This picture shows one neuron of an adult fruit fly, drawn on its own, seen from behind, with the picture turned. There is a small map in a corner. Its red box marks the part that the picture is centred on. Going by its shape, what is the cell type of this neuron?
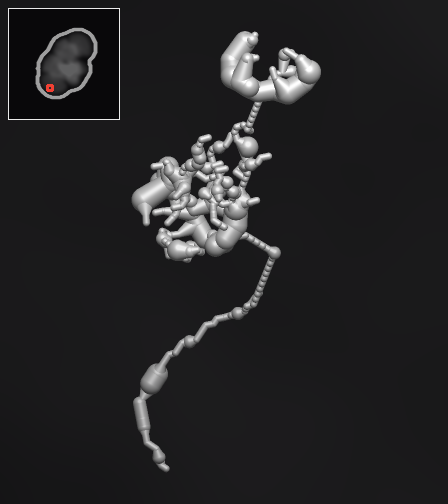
L5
